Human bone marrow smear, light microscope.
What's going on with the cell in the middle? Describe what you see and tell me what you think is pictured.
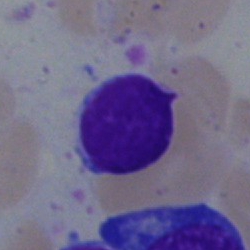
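The cell has a round outline. Its chromatin is dense and dark purple. A small pointed tag projects from the upper right edge. No granules are visible in the cytoplasm. The cell is a lymphocyte.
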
